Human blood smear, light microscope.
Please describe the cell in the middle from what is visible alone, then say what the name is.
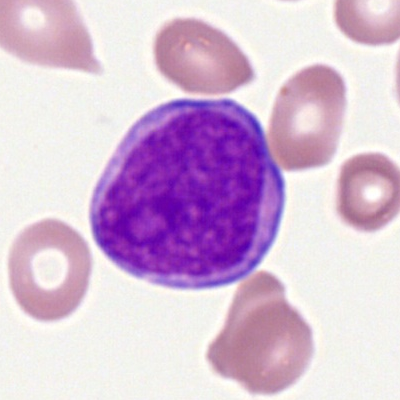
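Cytoplasm forms a thin blue rim around the nucleus, slightly wider on the right side. Neither granules nor vacuoles are visible in it. Answer: myeloblast.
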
